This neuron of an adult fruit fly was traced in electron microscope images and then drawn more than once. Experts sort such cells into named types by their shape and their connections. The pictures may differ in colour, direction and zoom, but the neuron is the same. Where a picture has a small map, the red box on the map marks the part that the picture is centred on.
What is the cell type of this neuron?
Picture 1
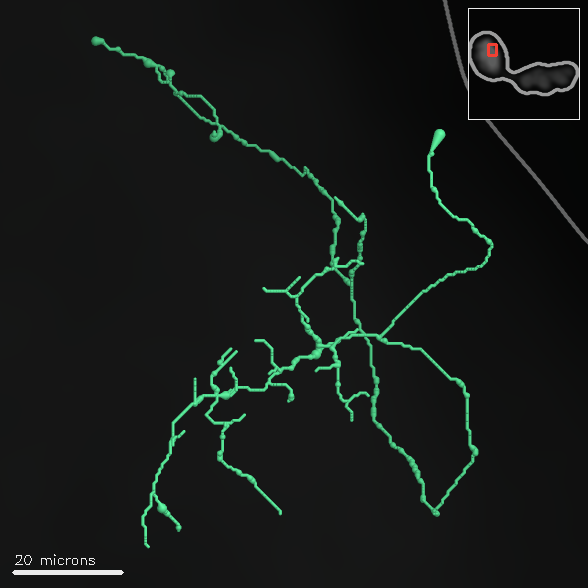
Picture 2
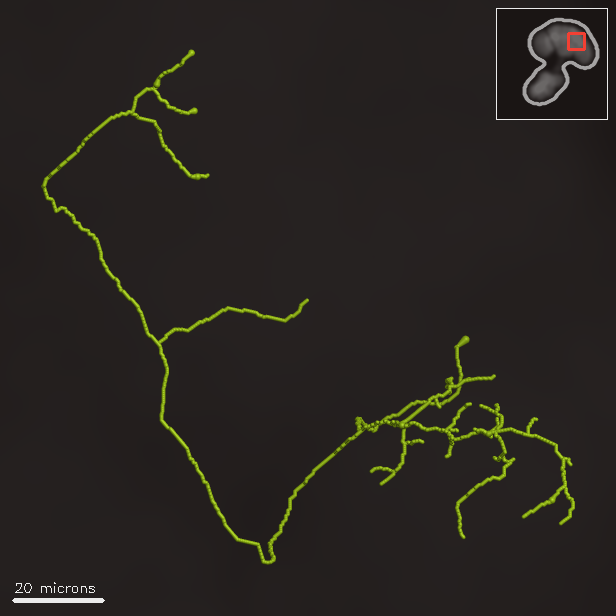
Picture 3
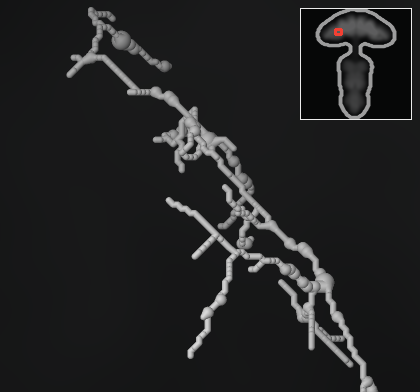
LoVP9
